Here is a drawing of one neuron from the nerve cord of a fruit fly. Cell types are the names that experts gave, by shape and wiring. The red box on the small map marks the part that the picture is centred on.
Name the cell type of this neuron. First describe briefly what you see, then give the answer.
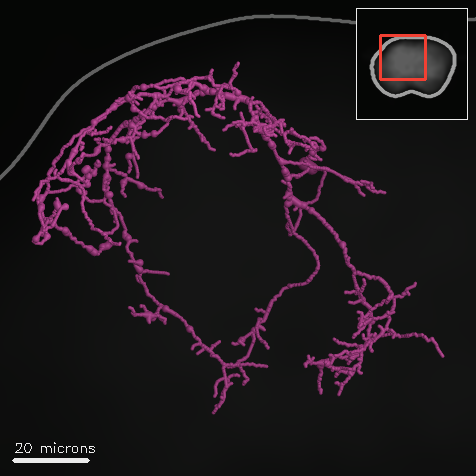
By the scale bar it is about 110 microns wide in this view. Dozens of branch ends can be seen. It is a nerve-cord intrinsic neuron. It is of cell type IN16B050.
